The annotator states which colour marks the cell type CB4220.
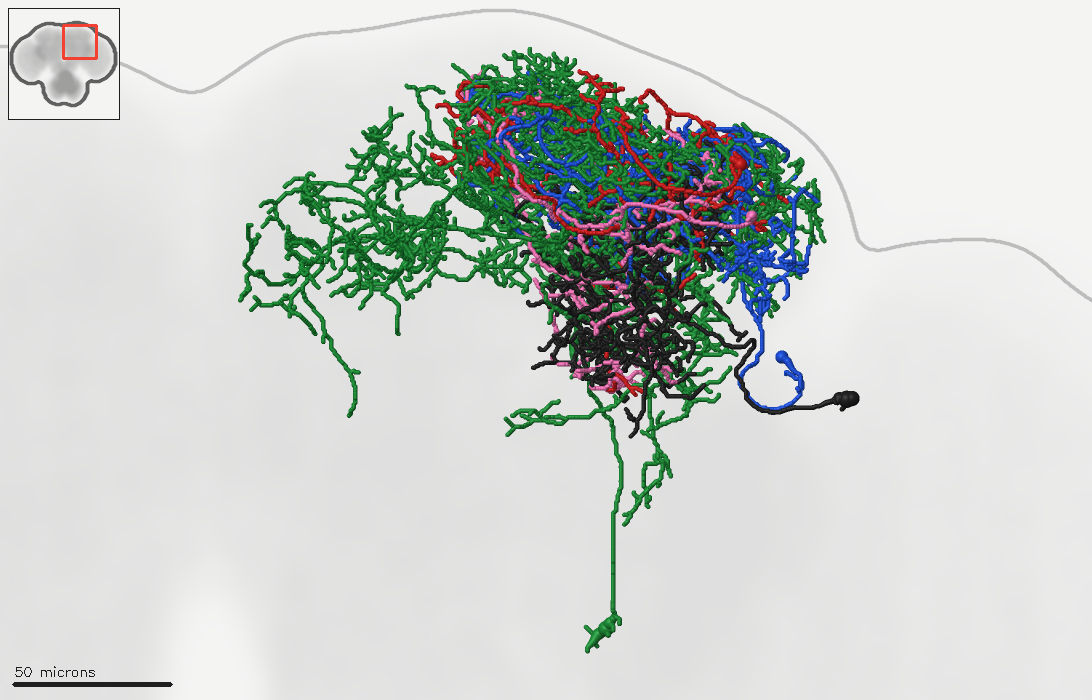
red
